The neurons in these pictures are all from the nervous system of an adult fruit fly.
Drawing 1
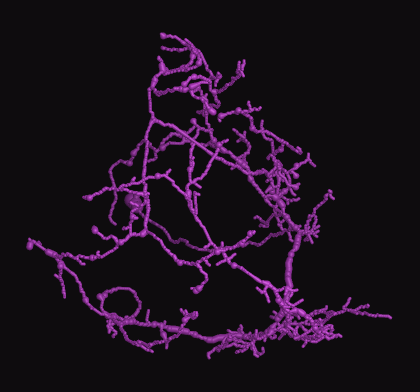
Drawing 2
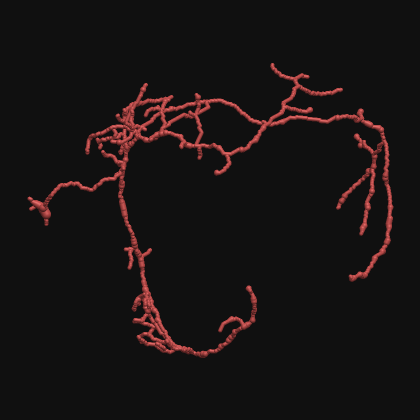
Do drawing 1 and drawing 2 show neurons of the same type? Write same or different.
different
